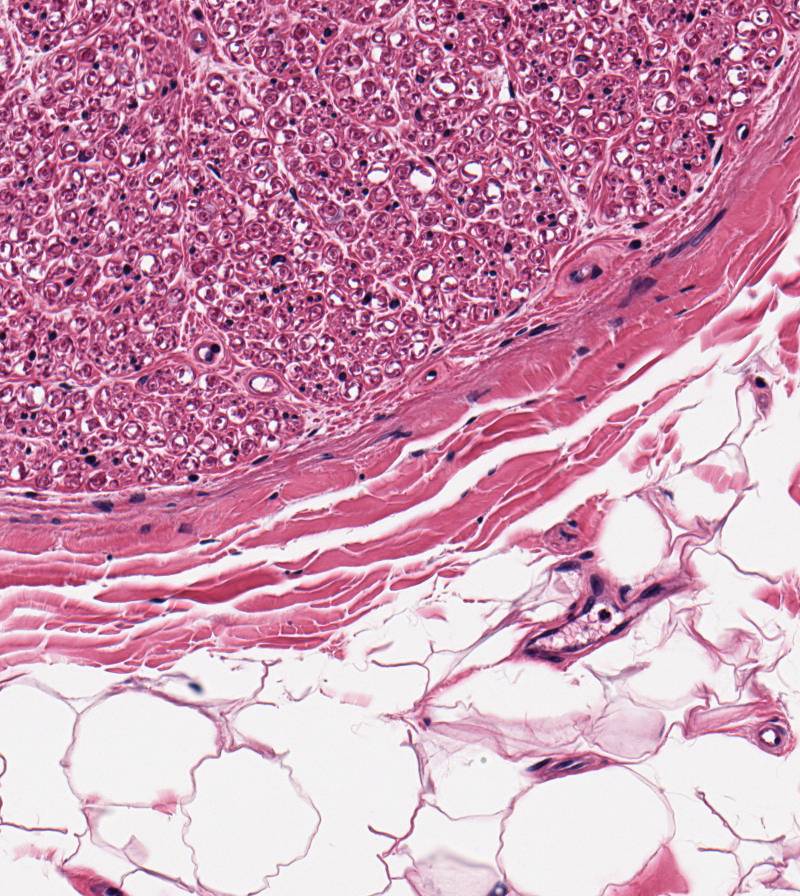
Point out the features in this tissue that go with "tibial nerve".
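Here one large rounded bundle of nerve fibres fills the upper left, with layered fibrous tissue curving along its lower right edge and fat below.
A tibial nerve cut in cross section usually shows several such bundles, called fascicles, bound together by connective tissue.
This field shows just one of them. Its fibres are cut across, each a pale ring around a central axon.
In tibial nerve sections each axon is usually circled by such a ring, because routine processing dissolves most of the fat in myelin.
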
